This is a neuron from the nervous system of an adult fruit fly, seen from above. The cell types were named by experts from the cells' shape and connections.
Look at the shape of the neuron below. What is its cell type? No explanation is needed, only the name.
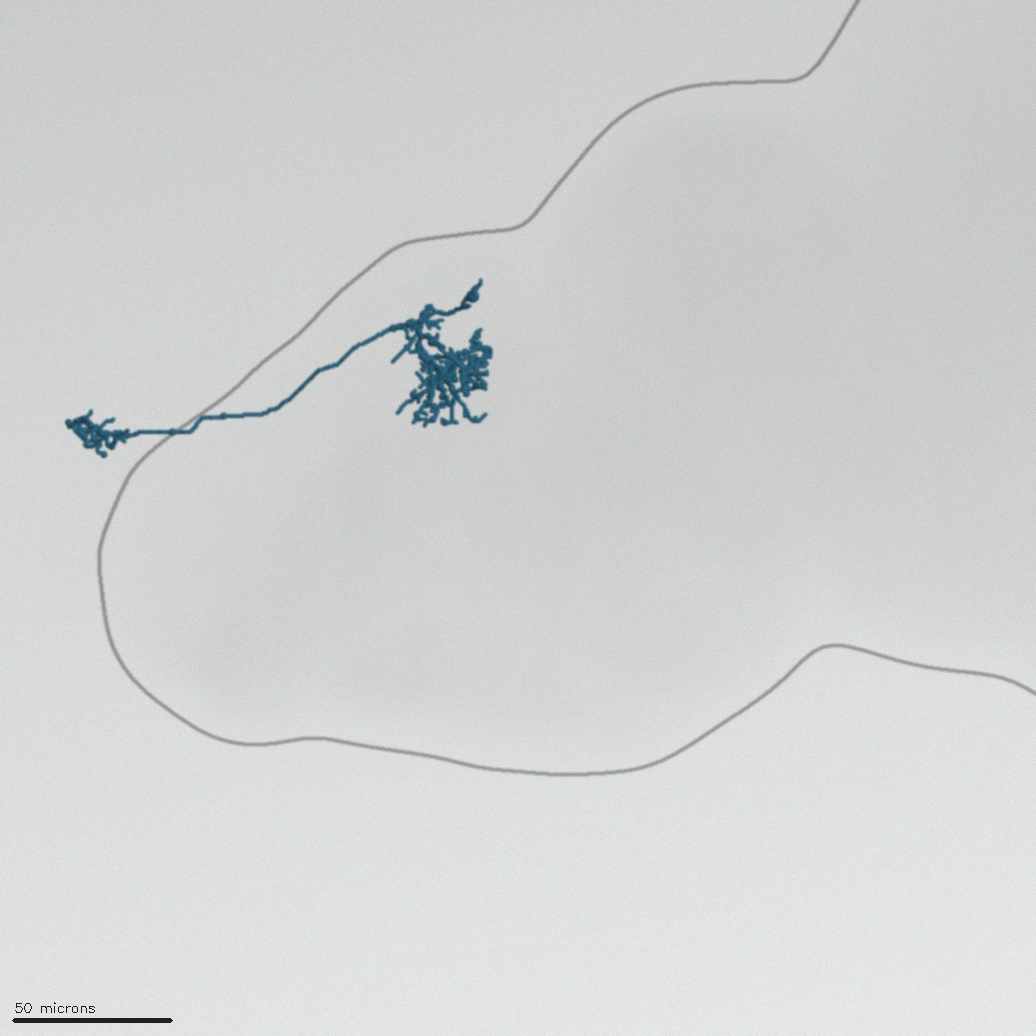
Lawf1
